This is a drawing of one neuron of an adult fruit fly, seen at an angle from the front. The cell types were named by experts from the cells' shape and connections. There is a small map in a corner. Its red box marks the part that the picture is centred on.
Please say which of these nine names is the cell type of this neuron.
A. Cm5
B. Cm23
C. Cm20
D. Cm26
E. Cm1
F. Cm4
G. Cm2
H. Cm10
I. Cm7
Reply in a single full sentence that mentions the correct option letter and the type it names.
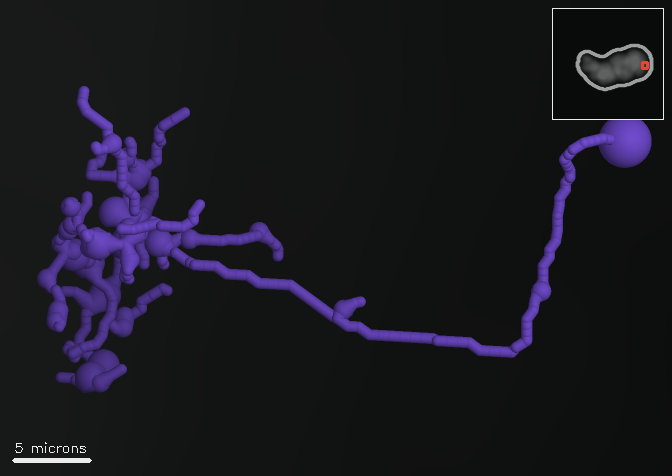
It is Cm2, given as option G, that the neuron is by cell type.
